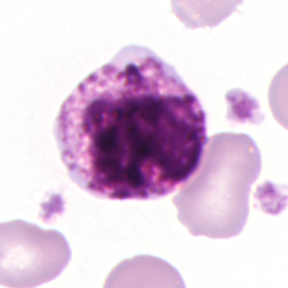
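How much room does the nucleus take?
Most of the cell, I think, leaving more cytoplasm at the upper left than at the lower right.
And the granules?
Coarse and dark purple, lying over the nucleus as well, and some are much larger and darker than the rest.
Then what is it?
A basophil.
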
